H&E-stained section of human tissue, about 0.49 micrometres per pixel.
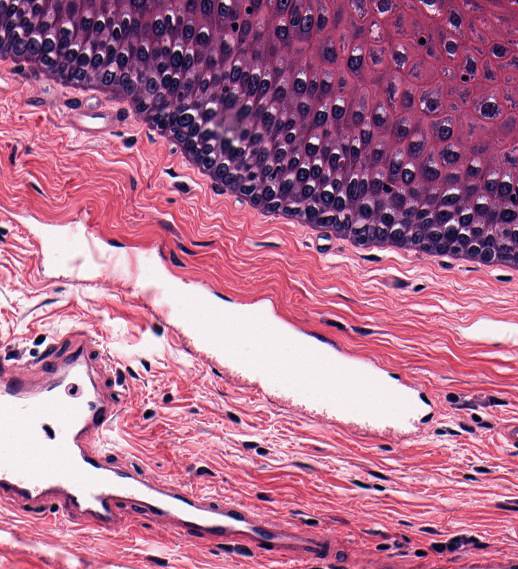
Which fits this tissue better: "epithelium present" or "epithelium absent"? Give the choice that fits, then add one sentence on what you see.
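Epithelium present. A stratified epithelium fills the upper right of the field, with connective tissue below and to the left of it.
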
